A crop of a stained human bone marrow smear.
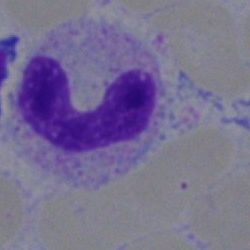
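Band neutrophil at the centre of the smear. Follow its nucleus: one curved band, bent into a U that opens upward. See how the band is not pinched by thin strands into separate lobes. The chromatin is dark purple and coarsely clumped, and fine pinkish-violet granules are scattered all through the cytoplasm.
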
